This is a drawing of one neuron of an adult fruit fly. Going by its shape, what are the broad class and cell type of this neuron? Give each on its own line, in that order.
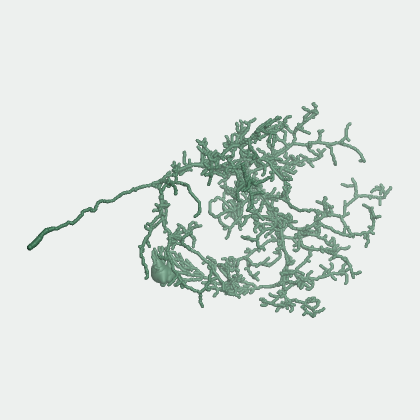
motor neuron of the nerve cord
Tr flexor MN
